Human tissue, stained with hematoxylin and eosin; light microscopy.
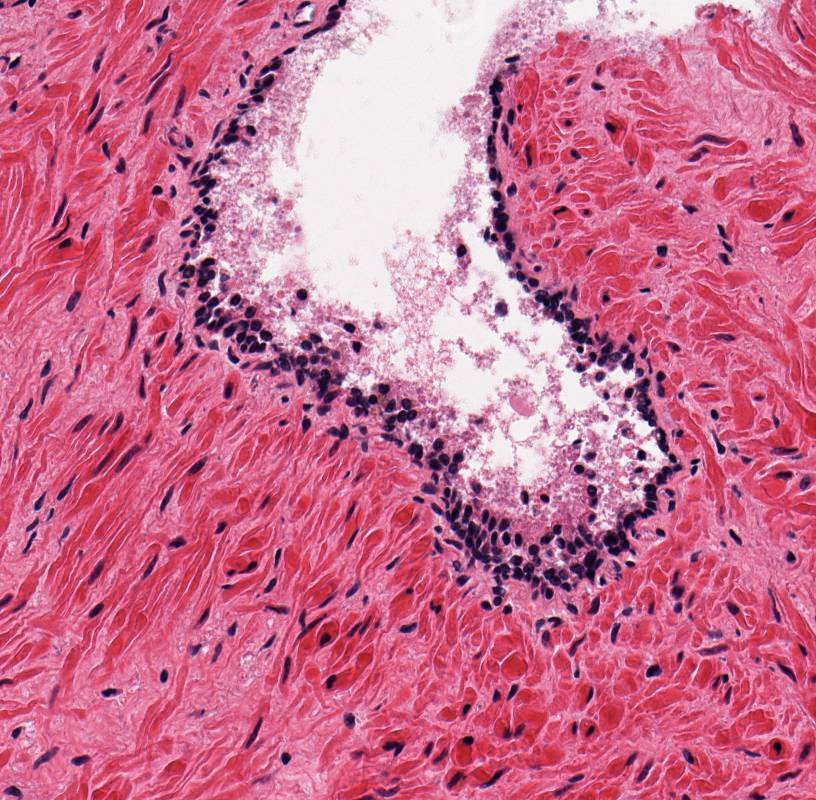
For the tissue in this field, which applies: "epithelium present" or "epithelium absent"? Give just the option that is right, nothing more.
Epithelium present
